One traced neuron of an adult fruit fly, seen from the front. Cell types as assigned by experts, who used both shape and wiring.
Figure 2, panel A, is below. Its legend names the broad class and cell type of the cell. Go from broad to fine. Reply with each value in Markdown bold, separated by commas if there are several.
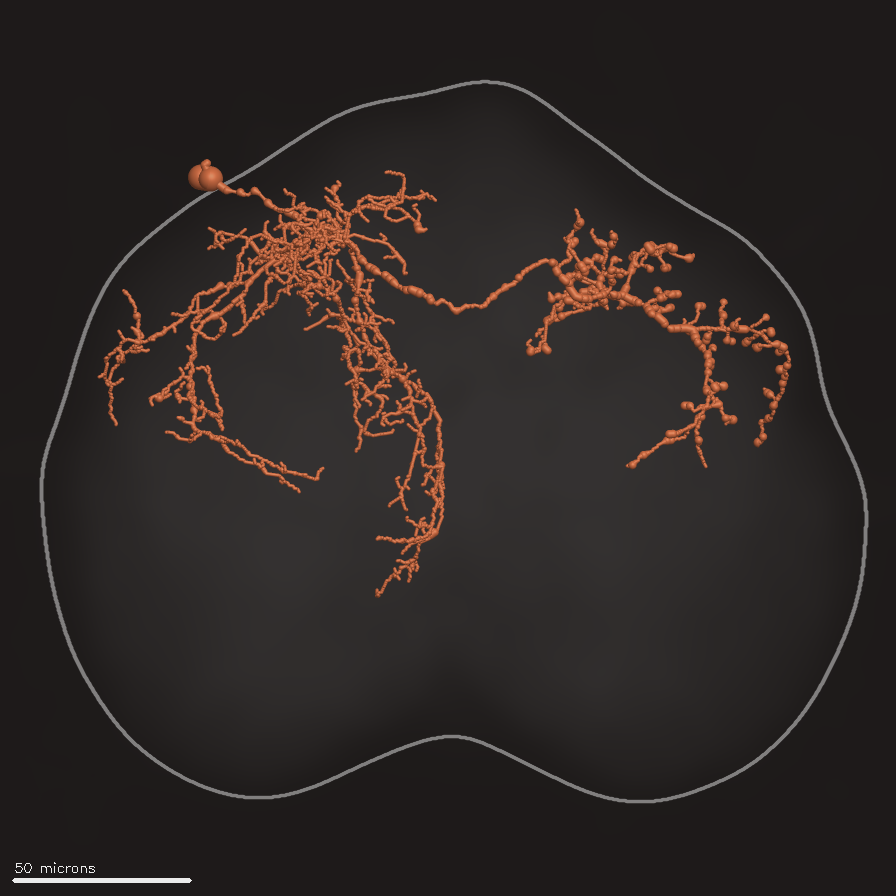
**nerve-cord intrinsic neuron**, **INXXX115**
